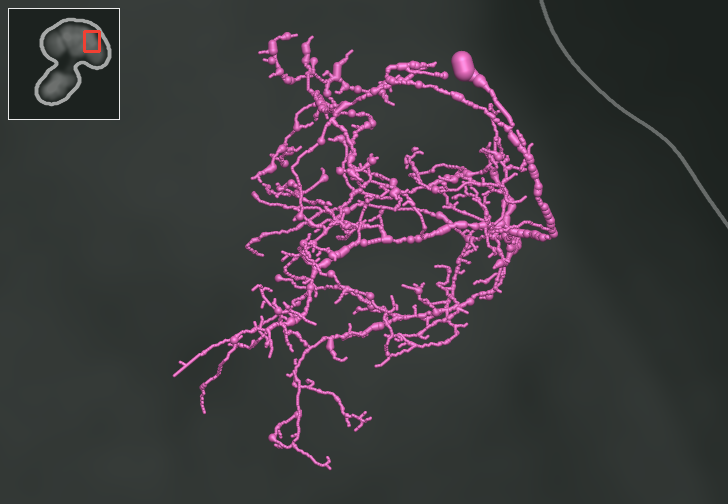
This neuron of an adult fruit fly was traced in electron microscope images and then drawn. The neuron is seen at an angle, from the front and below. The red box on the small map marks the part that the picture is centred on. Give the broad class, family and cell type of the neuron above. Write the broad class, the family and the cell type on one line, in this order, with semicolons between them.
central-brain intrinsic neuron; hemilineage VLPa1_lateral; AVLP300_b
